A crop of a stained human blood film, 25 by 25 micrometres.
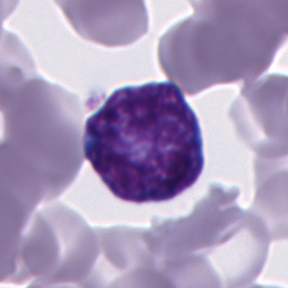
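Typical lymphocyte, the central cell in a stained smear of human peripheral blood under the light microscope. The cell measures about 11 micrometres across and has a smooth, regular outline. Its nucleus is round in outline, fills about 90% of the cell's area, and has no notch, indentation or lobes. The chromatin is dark purple and coarsely clumped, and no nucleoli are visible.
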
